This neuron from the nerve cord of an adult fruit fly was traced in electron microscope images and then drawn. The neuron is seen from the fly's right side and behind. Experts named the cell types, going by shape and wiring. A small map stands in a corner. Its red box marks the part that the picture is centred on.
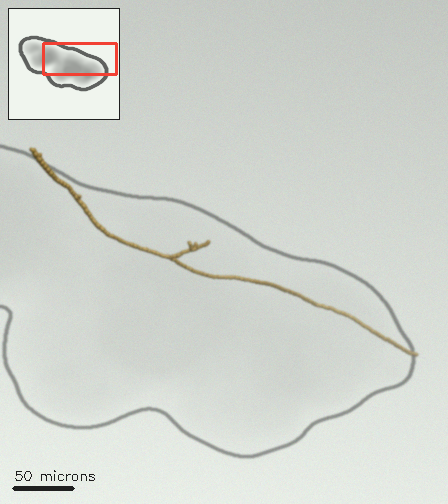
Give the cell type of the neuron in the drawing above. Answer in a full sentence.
The cell type is SApp01.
